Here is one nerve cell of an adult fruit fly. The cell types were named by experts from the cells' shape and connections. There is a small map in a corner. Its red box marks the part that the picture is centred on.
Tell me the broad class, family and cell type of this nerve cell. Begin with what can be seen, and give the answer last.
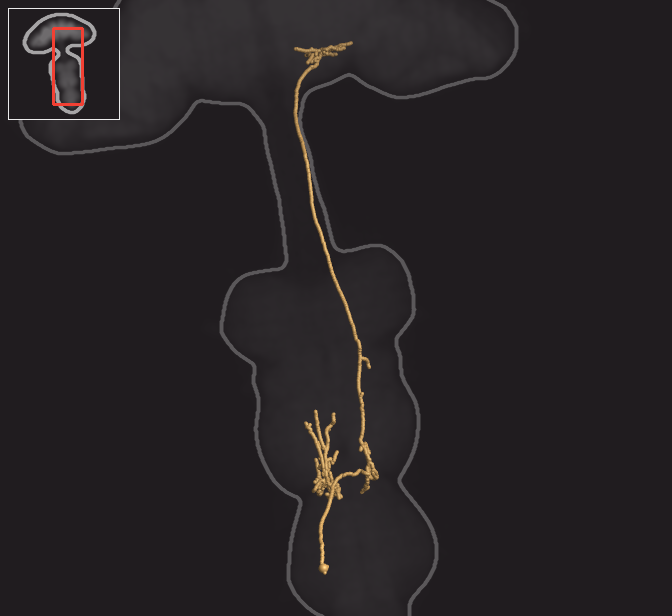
It reaches both the brain and the nerve cord, passing through the neck. The cell body is at the bottom of the picture. This is an ascending neuron. The family is hemilineage 07B. Its cell type is AN07B043.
